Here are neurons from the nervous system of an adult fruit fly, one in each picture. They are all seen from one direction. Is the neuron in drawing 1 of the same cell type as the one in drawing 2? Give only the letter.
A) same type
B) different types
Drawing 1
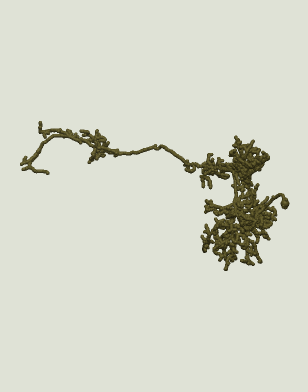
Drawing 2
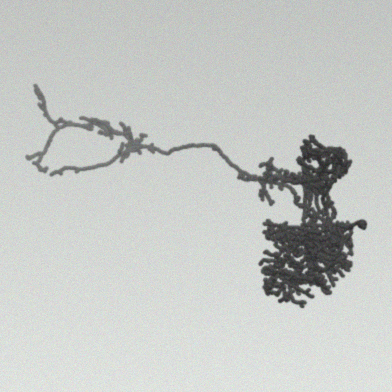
A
